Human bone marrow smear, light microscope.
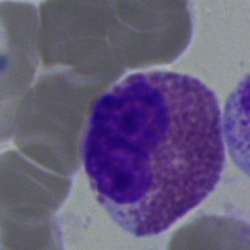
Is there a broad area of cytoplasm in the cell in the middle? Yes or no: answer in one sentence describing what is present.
Yes, what surrounds the nucleus is a broad expanse of cytoplasm.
